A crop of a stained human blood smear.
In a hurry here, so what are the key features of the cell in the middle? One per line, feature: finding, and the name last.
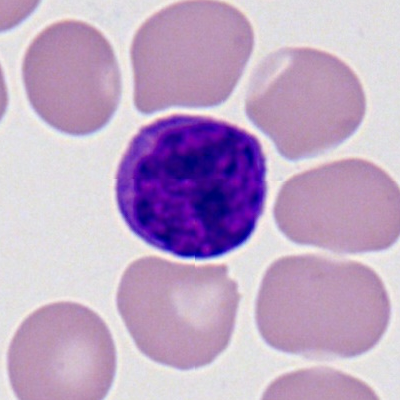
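Outline: round and smooth.
Chromatin: dense, coarsely clumped.
Cytoplasm: only a thin rim around the nucleus.
Rim width: greatest on the left side.
Cell type: lymphocyte.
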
